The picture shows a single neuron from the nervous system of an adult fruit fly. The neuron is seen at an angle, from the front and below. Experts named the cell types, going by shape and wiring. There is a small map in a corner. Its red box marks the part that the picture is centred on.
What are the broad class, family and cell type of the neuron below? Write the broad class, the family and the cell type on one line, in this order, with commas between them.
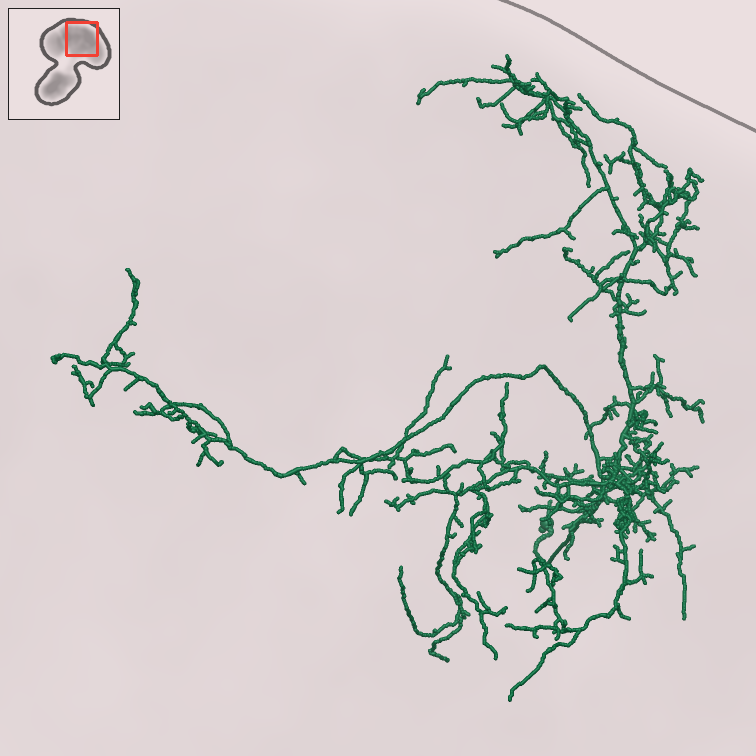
central-brain intrinsic neuron, hemilineage DL1_ventral, PVLP217m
